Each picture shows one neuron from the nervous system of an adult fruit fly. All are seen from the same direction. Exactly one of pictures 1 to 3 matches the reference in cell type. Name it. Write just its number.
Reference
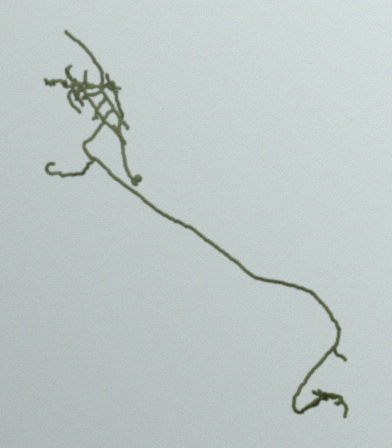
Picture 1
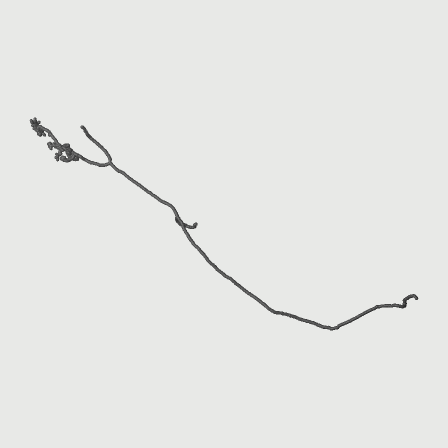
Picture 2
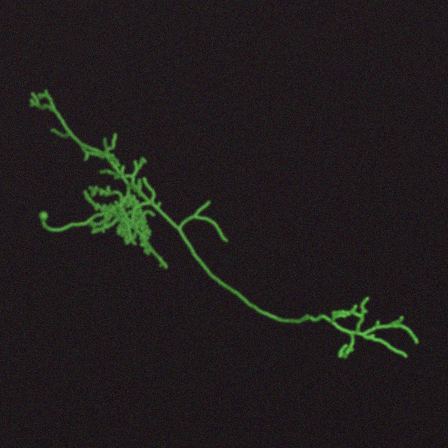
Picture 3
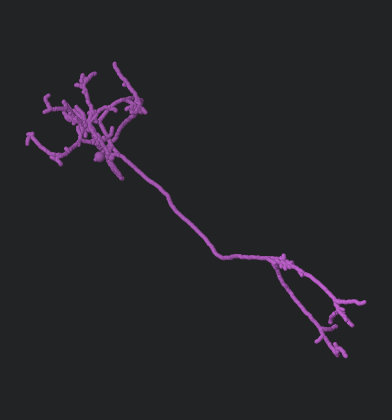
1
